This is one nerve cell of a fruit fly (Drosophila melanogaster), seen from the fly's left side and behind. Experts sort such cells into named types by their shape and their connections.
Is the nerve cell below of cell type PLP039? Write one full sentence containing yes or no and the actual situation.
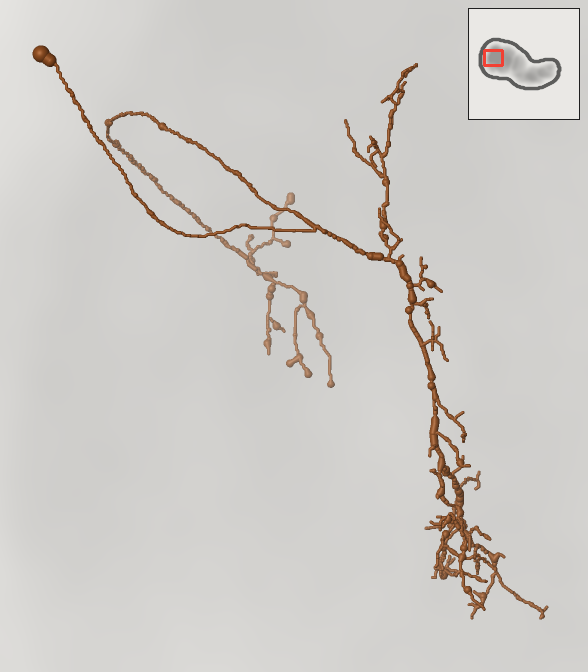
Yes, the nerve cell is given the cell type PLP039.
